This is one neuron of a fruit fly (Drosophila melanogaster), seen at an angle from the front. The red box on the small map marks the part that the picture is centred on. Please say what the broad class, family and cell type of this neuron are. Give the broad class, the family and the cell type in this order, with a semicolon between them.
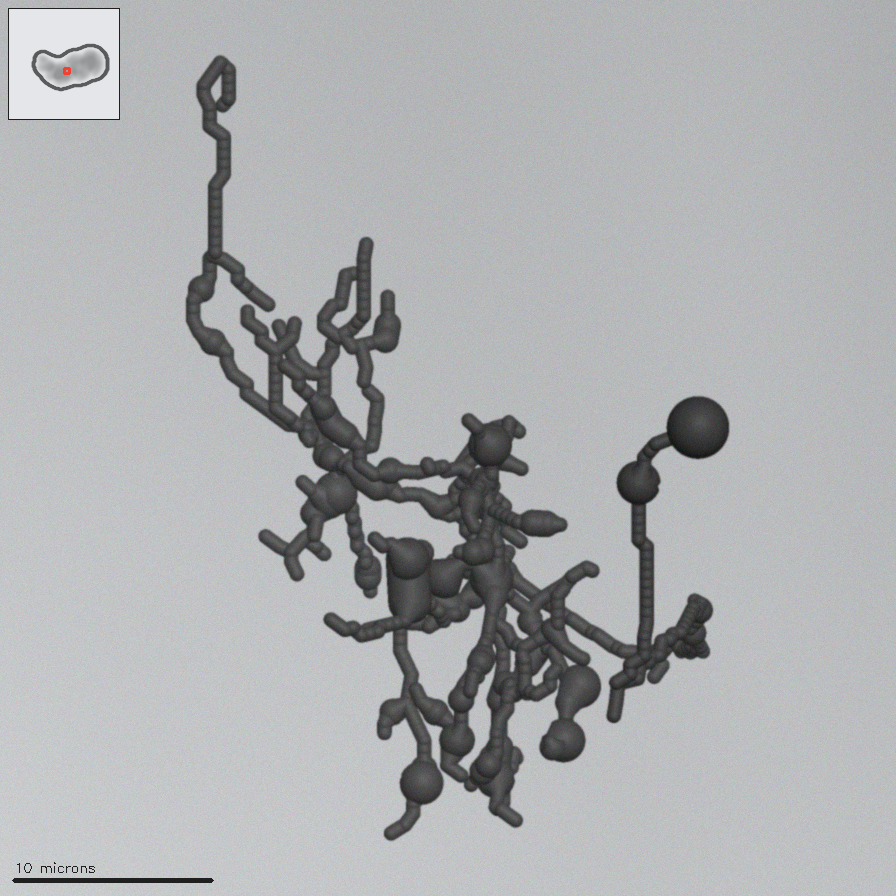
optic-lobe intrinsic neuron; Mi; Mi16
